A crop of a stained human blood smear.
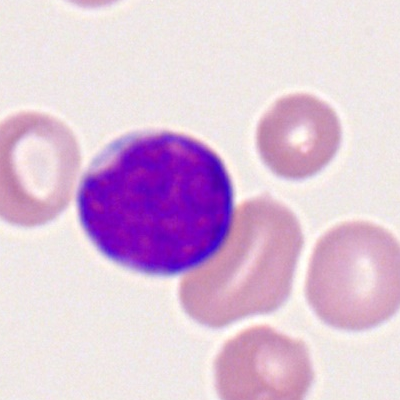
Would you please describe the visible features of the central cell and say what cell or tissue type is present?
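Look first at the outline, which is round and smooth. Cytoplasm appears only as a thin crescent along the upper left edge. This cytoplasm is pale blue and shows no granules. This cell is a myeloblast.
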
